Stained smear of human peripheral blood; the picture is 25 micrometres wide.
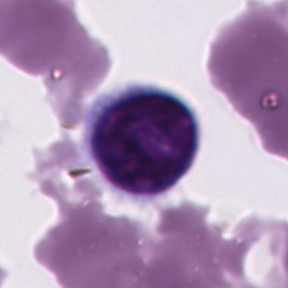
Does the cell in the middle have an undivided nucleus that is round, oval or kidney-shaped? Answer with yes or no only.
Yes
